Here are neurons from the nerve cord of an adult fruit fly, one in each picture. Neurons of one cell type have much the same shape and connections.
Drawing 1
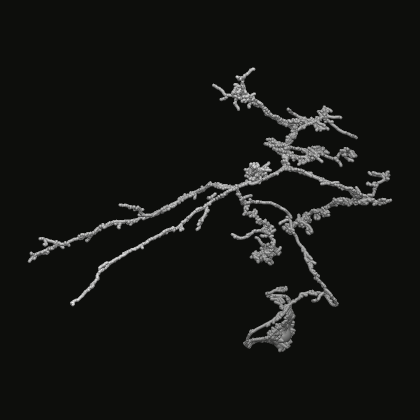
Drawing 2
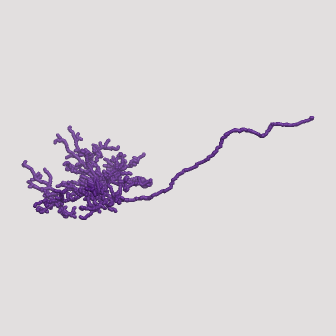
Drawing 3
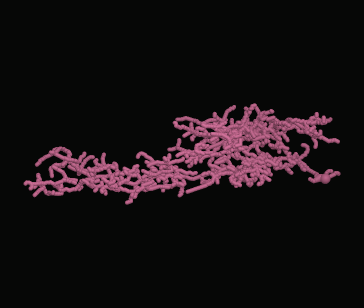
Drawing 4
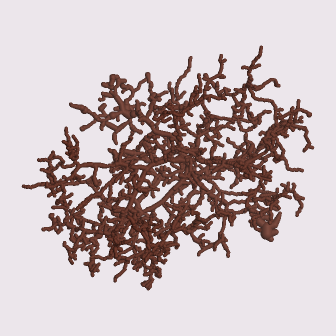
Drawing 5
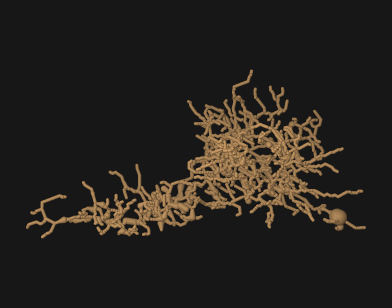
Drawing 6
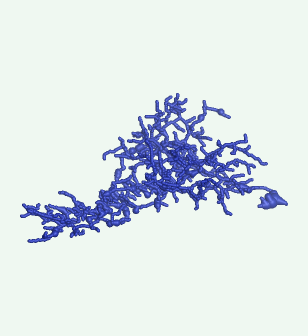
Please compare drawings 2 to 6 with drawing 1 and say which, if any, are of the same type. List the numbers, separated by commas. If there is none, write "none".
4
